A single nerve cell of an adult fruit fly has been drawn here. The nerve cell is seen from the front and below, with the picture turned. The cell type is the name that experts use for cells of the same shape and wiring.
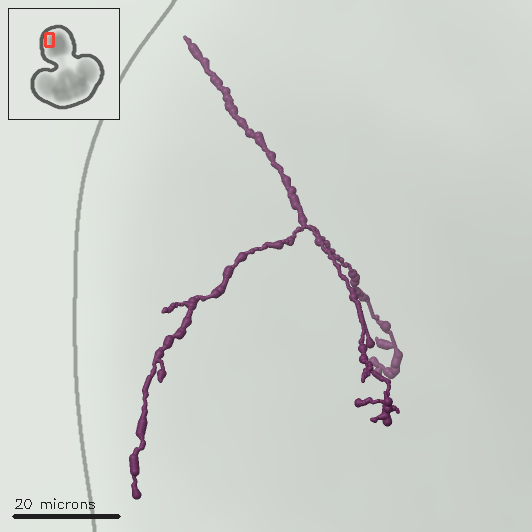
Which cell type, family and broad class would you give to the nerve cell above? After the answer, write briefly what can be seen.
It is of cell type SNpp50. Its family is called class mechanosensory proprioceptive. This is a sensory neuron entering the nerve cord. No cell body is drawn. From top to bottom in the picture it spans about 90 microns.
